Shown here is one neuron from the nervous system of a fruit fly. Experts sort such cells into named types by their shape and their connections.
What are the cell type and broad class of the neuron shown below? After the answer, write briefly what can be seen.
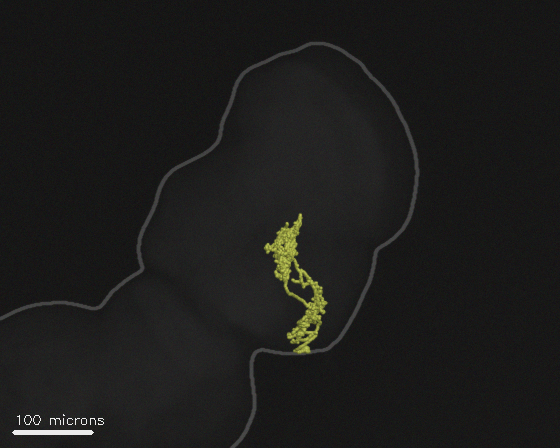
Its cell type is GNG317. Its broad class is central-brain intrinsic neuron. By the scale bar it is about 180 microns tall in this view. In this view it is taller than it is wide.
